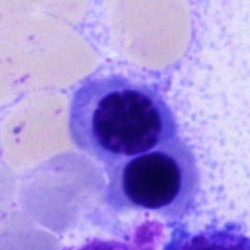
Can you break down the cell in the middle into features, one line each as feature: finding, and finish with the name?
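Chromatin: dark purple, coarsely clumped
Edge: smooth, no surface projections
Cytoplasm: pale blue rim, widest on the left of the nucleus
Vacuoles: none in the cytoplasm
Name: erythroblast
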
